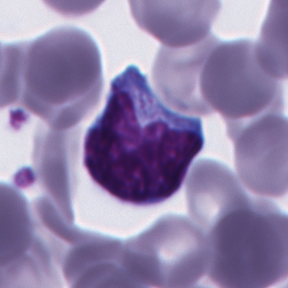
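Typical lymphocyte at the centre of a stained smear of human peripheral blood. Chromatin dark purple and coarsely clumped; no nucleoli seen. A scant rim of pale blue-grey cytoplasm shows mainly along the upper edge, and it holds no coarse coloured granules.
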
